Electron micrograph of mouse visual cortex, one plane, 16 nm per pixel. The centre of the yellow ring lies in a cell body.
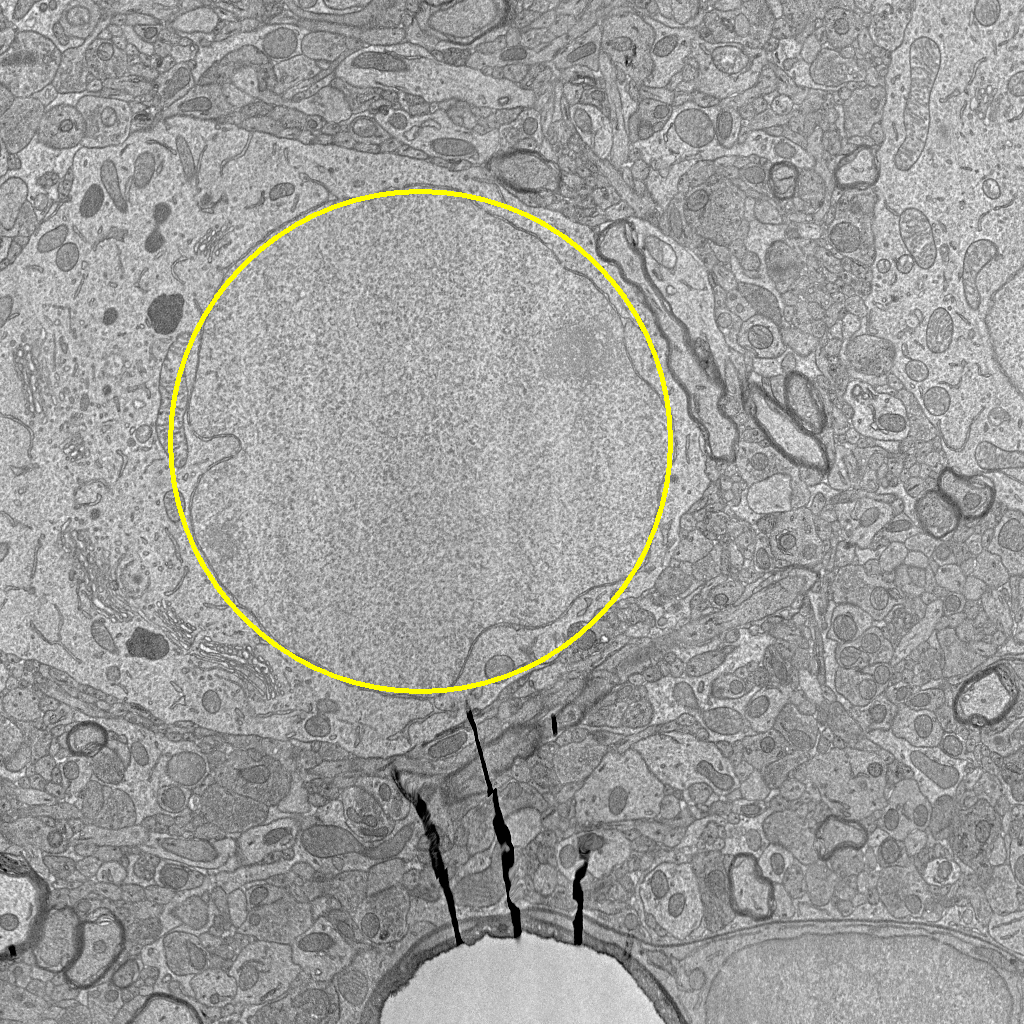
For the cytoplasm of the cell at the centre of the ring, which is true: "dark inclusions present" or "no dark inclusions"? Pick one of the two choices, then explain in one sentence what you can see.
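Dark inclusions present. A few small dark round bodies lie in the cytoplasm to the left of the nucleus.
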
